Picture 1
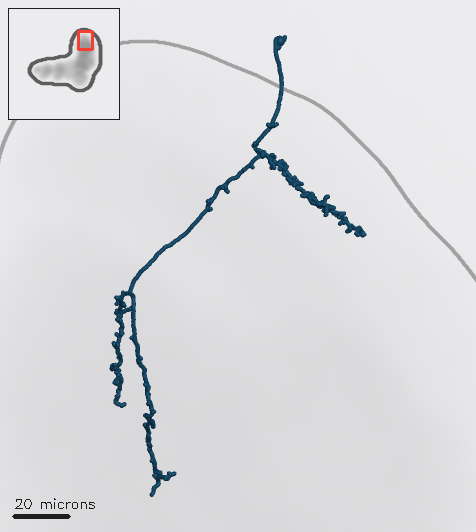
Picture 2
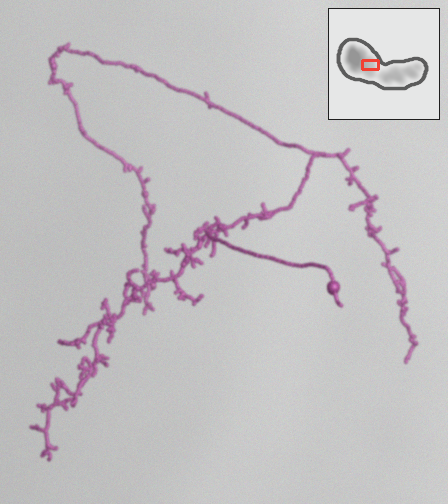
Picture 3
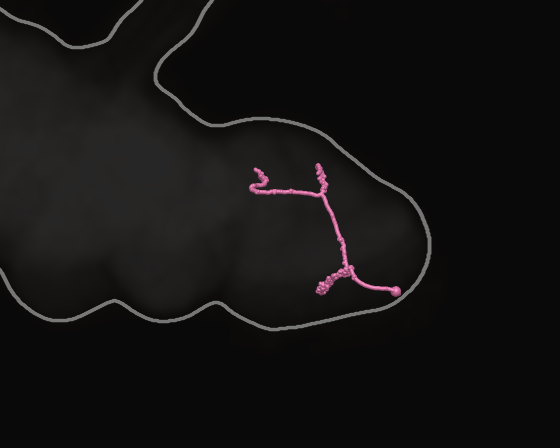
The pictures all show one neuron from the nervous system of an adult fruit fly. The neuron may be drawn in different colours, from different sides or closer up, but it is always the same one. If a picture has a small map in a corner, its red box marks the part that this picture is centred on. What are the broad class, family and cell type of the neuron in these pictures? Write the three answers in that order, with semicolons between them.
optic-lobe intrinsic neuron; TmY; TmY9b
